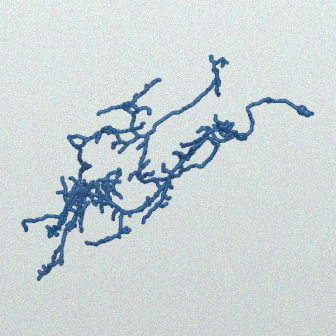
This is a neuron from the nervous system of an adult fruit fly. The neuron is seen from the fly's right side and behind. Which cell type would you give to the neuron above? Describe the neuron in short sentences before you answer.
Dozens of branch ends can be seen. In this view it is wider than it is tall. Its broad class is central-brain intrinsic neuron. It is of cell type GNG558.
